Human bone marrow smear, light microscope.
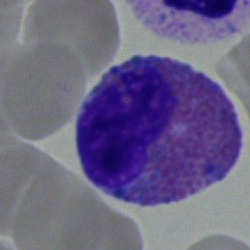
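Eosinophil. Notice first the round, smooth outline of the central cell. Its nucleus lies off-centre, toward the left side. Now look closely at the cytoplasm: fine reddish-purple granules are scattered all through it, and no clear vacuoles can be seen.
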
